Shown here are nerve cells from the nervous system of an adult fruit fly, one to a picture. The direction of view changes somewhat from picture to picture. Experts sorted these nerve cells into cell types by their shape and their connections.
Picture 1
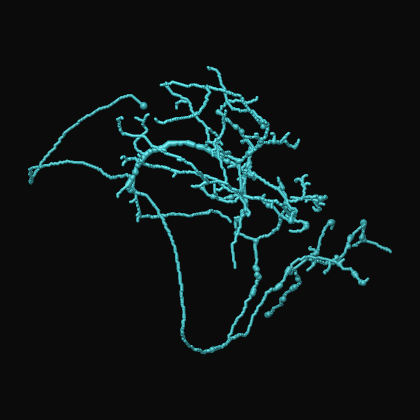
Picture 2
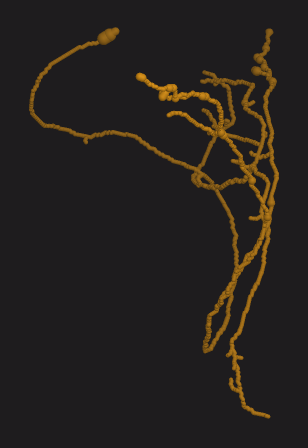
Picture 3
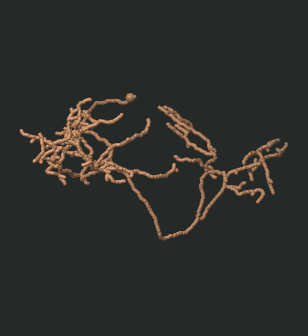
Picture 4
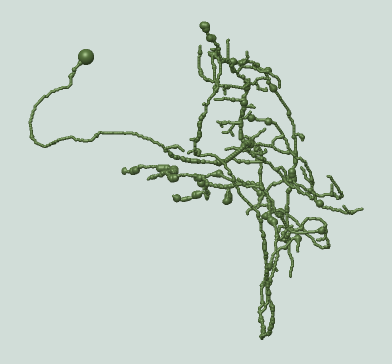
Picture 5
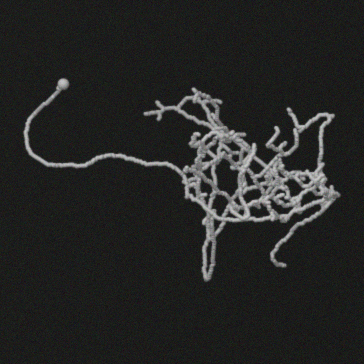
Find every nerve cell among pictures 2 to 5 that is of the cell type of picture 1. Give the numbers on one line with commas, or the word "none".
3, 5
